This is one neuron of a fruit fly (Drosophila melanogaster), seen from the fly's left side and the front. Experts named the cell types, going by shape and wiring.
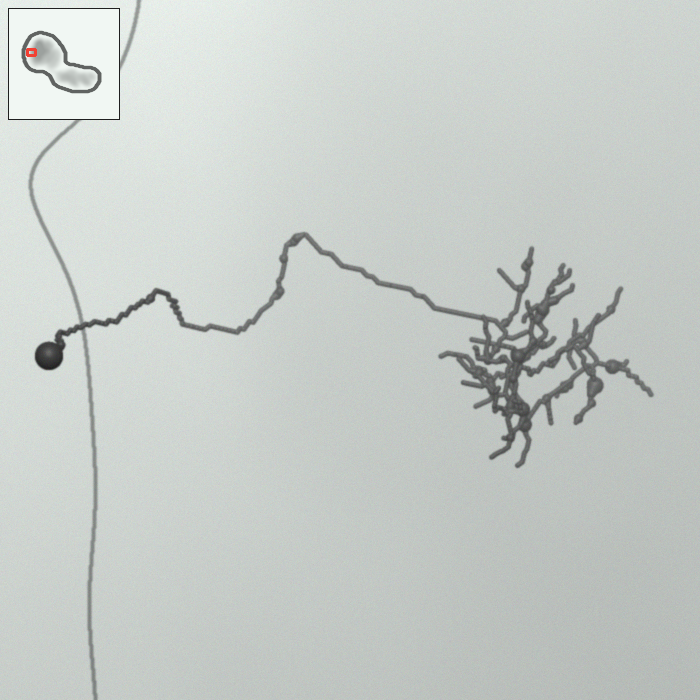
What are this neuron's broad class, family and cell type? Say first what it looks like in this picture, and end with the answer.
The cell body can be seen on the left of the picture. In this view it is more than twice as wide as it is tall. It is an optic-lobe intrinsic neuron. The family is Cm. Its cell type is Cm4.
